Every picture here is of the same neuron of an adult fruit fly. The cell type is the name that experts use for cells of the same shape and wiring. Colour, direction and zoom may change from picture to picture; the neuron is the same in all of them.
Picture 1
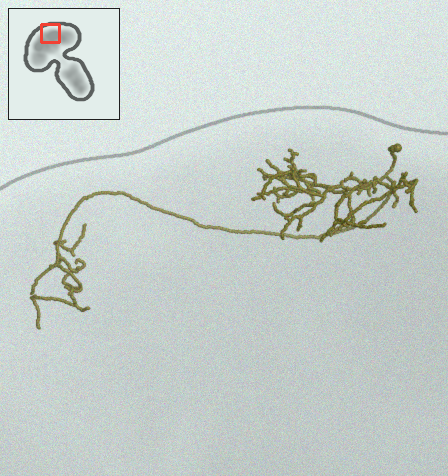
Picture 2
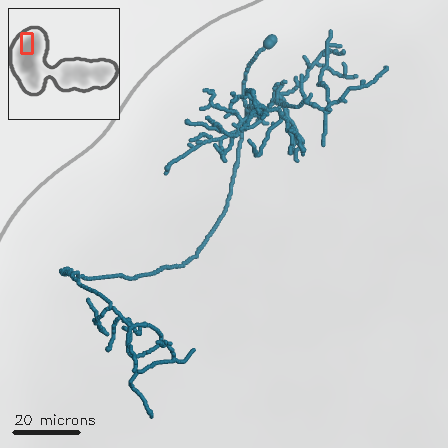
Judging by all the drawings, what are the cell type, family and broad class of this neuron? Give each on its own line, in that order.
SLP128
hemilineage LHl2_dorsal
central-brain intrinsic neuron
